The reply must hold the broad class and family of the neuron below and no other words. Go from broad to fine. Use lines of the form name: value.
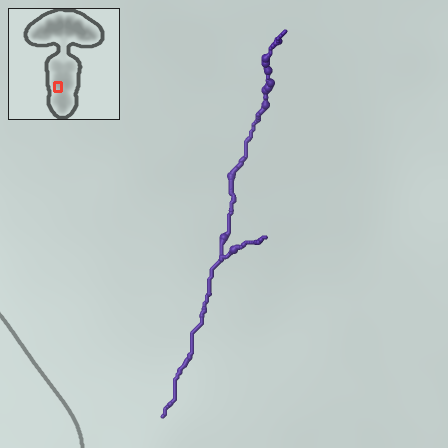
broad class: sensory neuron entering the nerve cord
family: class mechanosensory proprioceptive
